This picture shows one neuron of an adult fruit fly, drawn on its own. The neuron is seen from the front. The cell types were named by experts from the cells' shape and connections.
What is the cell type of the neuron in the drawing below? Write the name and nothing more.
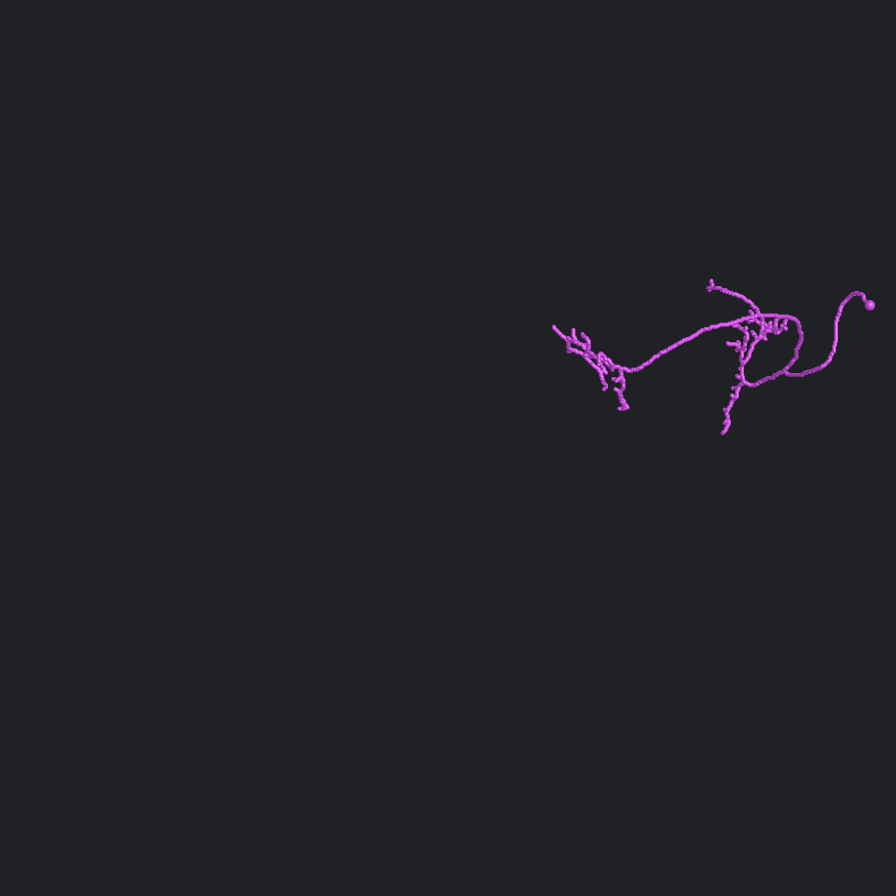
PLP046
